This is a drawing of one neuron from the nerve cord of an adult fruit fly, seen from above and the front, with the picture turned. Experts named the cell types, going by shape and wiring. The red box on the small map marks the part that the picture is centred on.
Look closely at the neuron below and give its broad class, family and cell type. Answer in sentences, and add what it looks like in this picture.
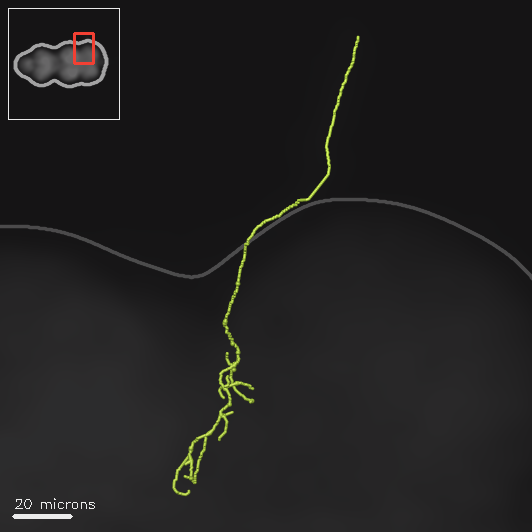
This is a sensory neuron entering the nerve cord. Its family is called class gustatory. Its cell type is WG1. No cell body is drawn. By the scale bar it is about 160 microns tall in this view.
